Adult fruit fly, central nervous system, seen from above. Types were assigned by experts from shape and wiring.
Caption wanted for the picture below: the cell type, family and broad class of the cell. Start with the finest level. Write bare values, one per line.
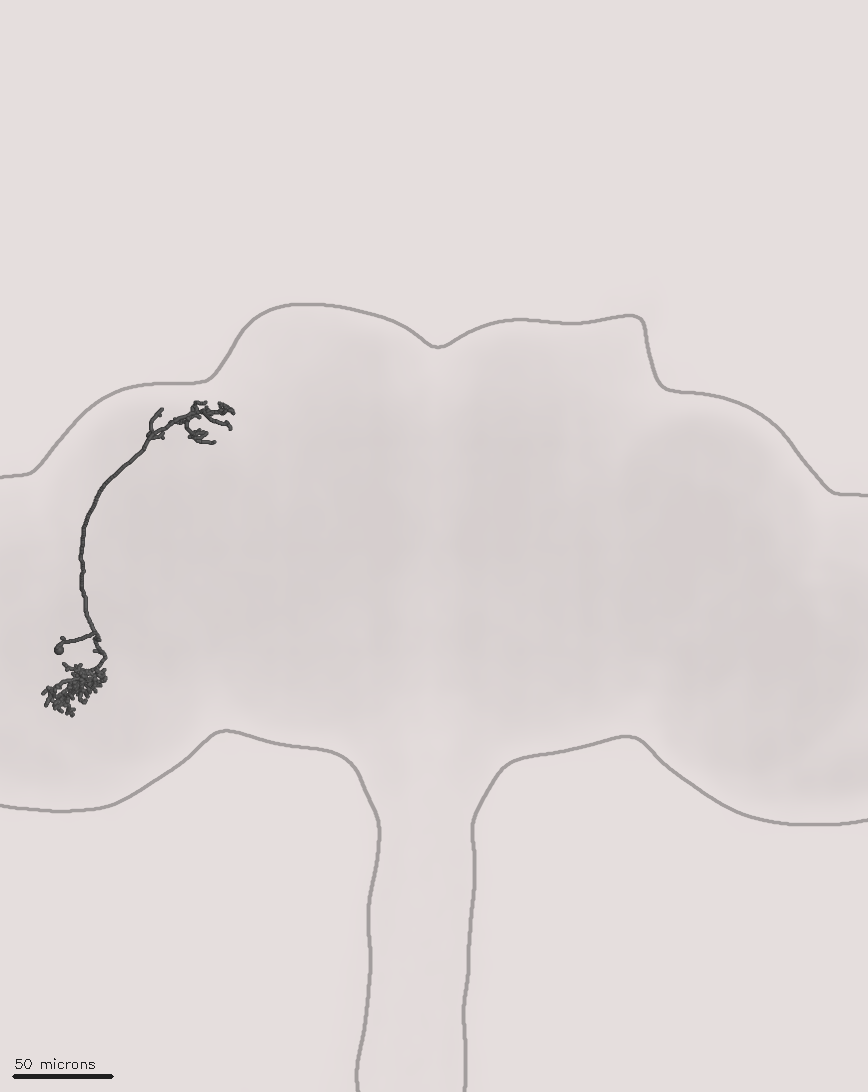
LC10a
hemilineage VPNd2
visual projection neuron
